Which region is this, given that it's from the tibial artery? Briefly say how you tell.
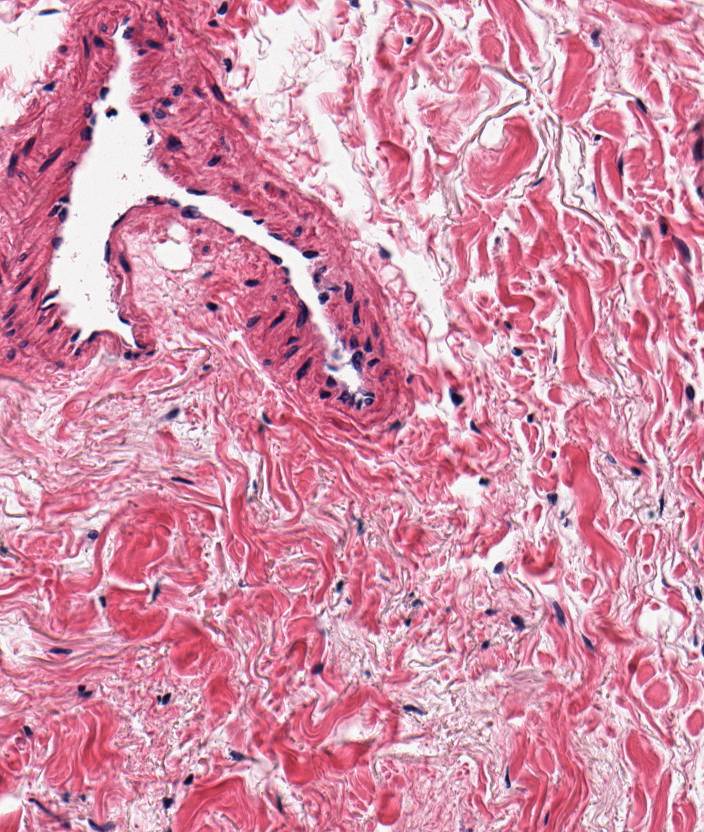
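Here we have the tunica adventitia. The stroma is coarse, wavy, bright pink collagen running in many directions.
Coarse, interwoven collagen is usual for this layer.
At upper left lies a single thick-walled tubular structure, its irregular, angulated slit-like lumen empty and white, holding no red cells. Elongated nuclei lie parallel to that lumen in a pink fibrillar layer of its wall.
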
